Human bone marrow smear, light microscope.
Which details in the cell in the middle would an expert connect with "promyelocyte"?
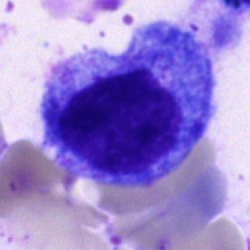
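This is a promyelocyte. Cytoplasm first: it is a deep blue, which goes with the name.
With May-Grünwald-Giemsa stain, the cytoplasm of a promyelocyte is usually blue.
Granules next: fine purple ones are scattered through the cytoplasm, which also fits.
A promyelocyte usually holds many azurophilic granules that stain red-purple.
The rest is simply seen: a dark purple nucleus with dense chromatin, and a cytoplasmic rim wider at the upper right than at the lower left.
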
